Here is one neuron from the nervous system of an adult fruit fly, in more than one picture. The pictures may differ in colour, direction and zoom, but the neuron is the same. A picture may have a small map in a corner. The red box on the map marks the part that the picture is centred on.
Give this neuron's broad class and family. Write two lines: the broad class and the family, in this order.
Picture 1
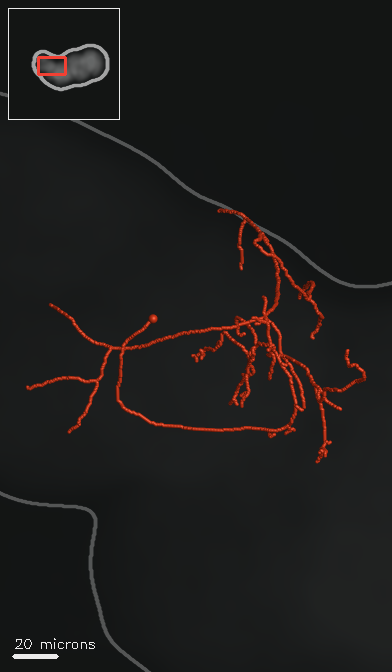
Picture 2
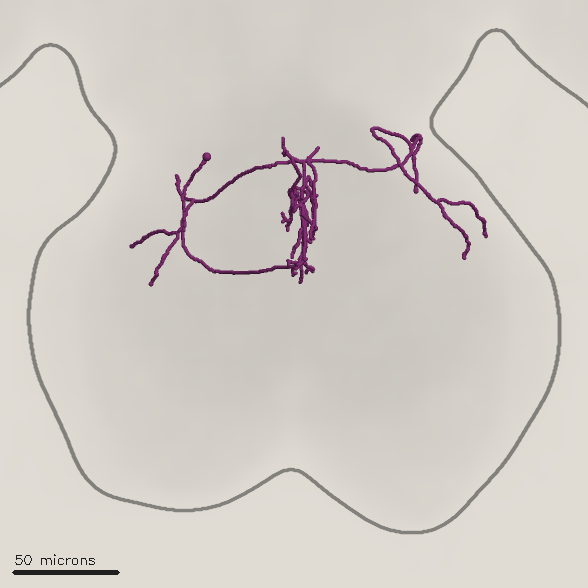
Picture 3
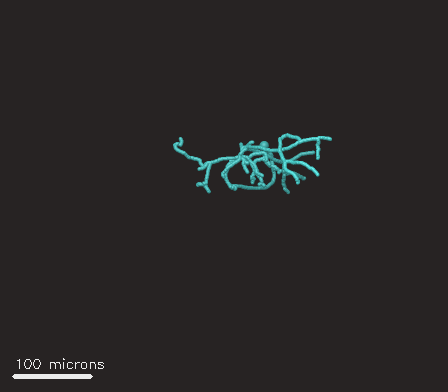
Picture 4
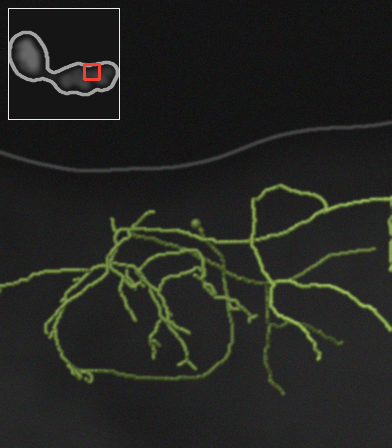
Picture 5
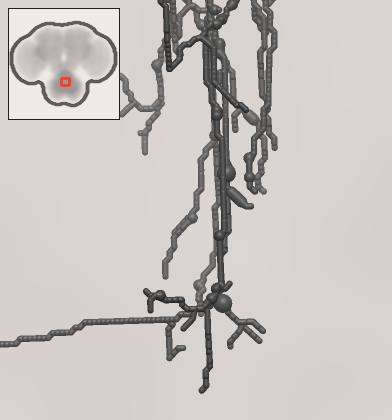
nerve-cord intrinsic neuron
hemilineage 18B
